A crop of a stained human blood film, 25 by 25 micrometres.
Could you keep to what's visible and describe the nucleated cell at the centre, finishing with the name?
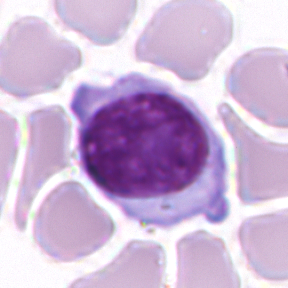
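Look at the outline first: it's irregular and angular, not smoothly round. The nucleus is one rounded oval, with no lobes or indentation. The cytoplasm is a pale blue-violet. There's also a small rounded bleb sticking out from the lower right edge. It's a plasma cell.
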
